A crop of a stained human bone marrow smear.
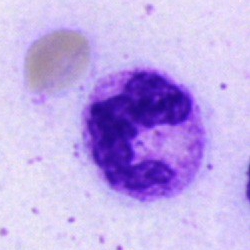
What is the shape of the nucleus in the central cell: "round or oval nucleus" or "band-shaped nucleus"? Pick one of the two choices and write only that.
Band-shaped nucleus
